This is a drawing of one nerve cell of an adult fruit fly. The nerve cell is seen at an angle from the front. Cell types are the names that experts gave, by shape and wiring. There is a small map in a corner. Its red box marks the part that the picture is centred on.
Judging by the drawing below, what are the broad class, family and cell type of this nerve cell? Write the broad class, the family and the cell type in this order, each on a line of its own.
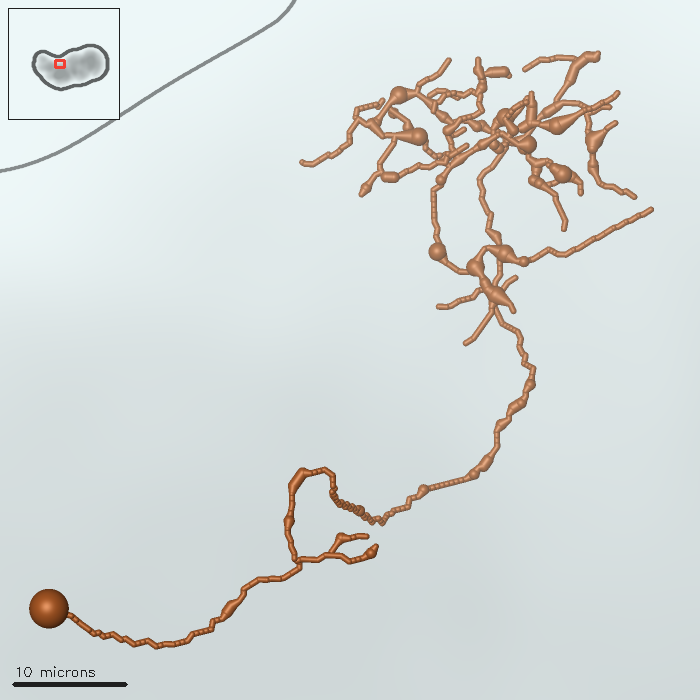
optic-lobe intrinsic neuron
Cm
Cm18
